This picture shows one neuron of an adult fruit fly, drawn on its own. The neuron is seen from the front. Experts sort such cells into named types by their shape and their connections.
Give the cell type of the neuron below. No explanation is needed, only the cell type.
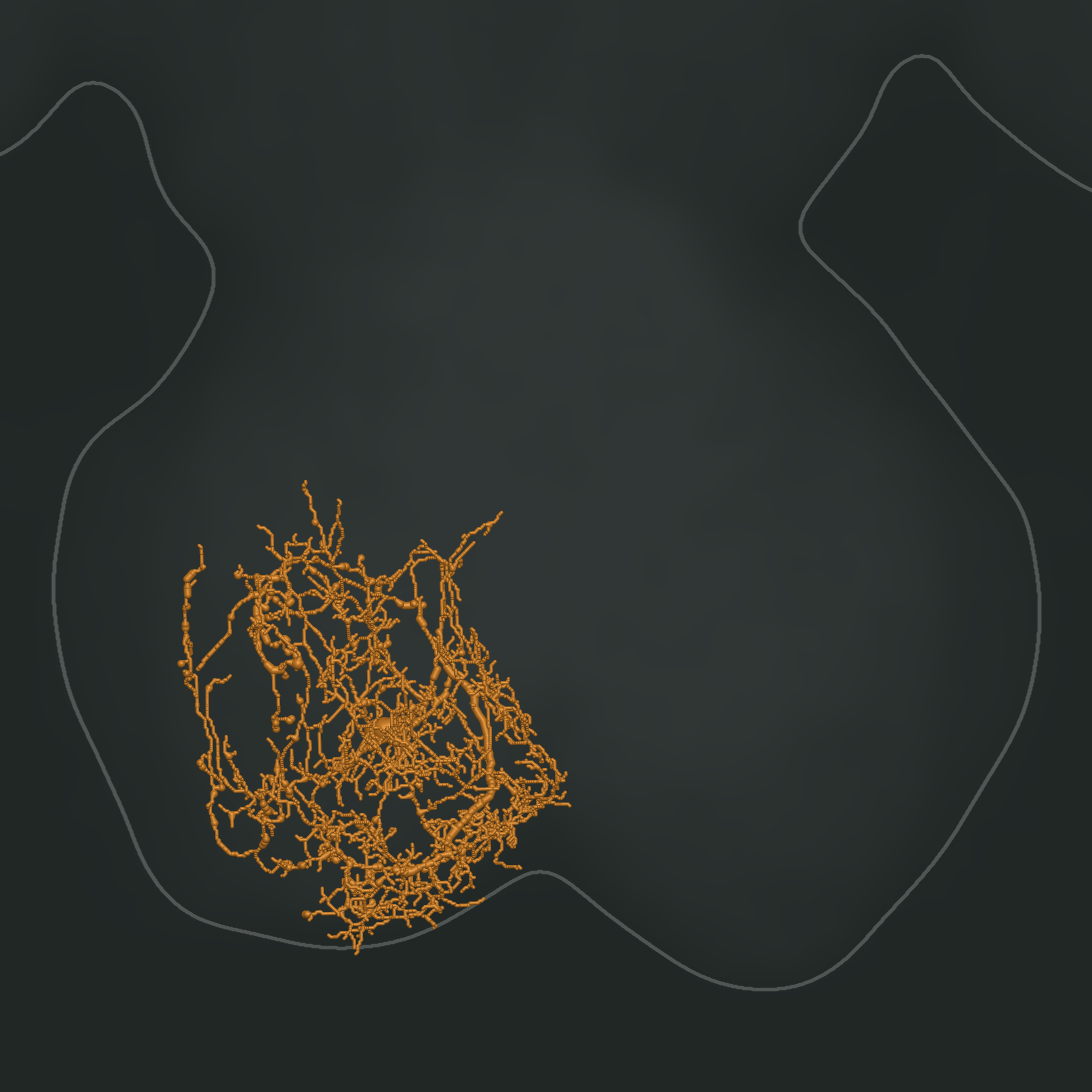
IN03A014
